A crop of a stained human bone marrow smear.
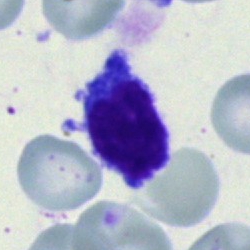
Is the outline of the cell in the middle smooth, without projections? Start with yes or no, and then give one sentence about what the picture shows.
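No. Small round knobs stick out from the left edge of the cell.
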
